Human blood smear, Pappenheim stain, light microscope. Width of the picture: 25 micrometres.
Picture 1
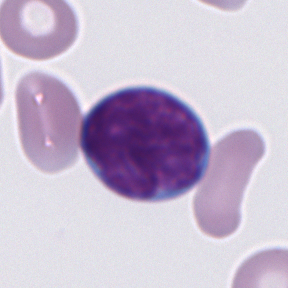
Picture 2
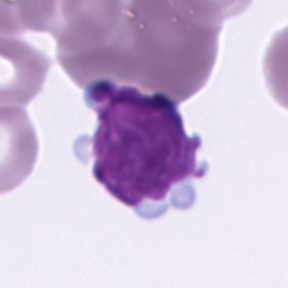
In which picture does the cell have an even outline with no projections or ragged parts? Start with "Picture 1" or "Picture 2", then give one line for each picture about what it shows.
Picture 1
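Picture 1: The cell outline is smooth and roughly round, with no surface projections.
Picture 2: Small round pale blue blebs stick out from the lower and left edges of the cell.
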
